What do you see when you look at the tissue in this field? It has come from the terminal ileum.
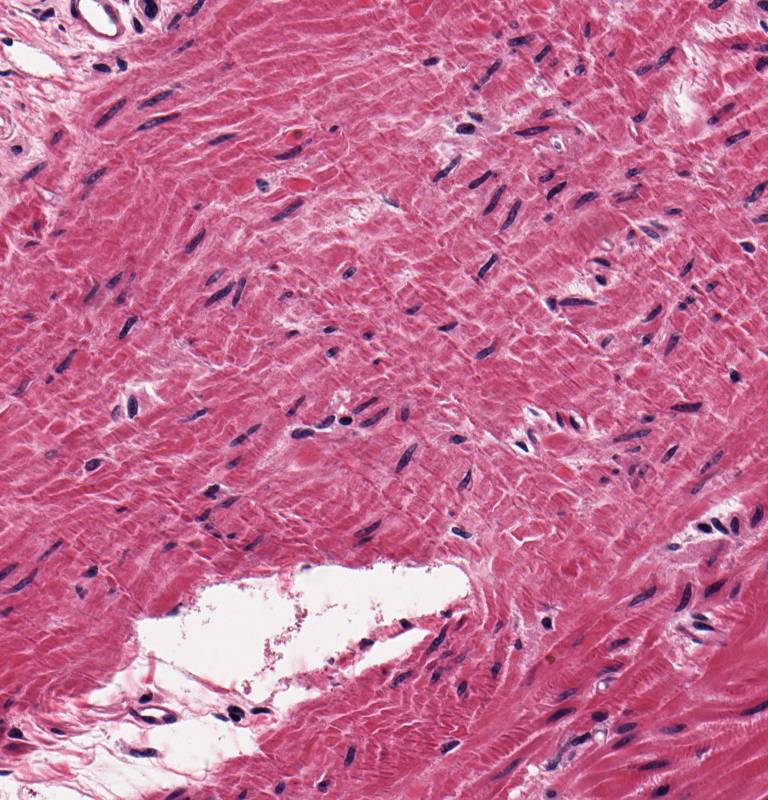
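Eosinophilic muscle fibres, densely packed, fill almost the whole field. Their nuclei are dark blue, elongated and spindle-shaped, each lying singly within a fibre. Fat cells, epithelium and glands are all absent from the field.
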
